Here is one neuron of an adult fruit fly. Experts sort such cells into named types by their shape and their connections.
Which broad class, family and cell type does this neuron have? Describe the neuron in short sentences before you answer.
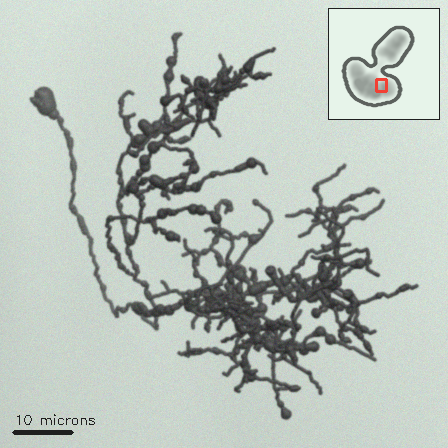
It is in the brain and does not reach the nerve cord. Its cell body lies at the upper left of the picture. From left to right in the picture it spans about 70 microns. It is an optic-lobe intrinsic neuron. Its family is Li. Its cell type is Li13.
